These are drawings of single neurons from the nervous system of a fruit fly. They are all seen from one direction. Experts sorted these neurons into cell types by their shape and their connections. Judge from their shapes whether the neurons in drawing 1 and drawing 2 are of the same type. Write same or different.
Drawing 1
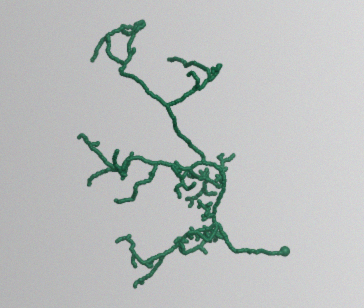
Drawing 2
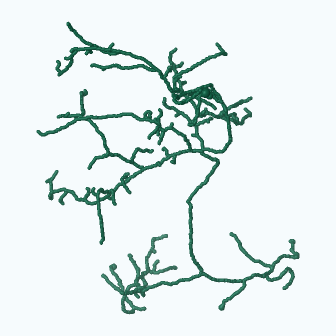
same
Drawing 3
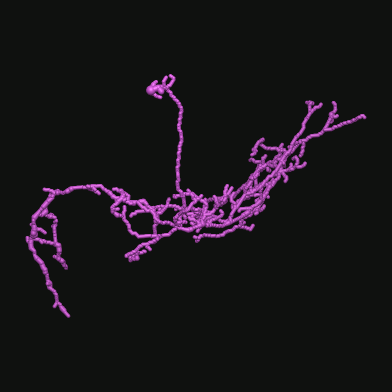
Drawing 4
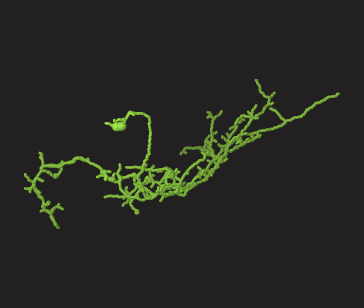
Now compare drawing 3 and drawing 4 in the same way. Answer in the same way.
same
